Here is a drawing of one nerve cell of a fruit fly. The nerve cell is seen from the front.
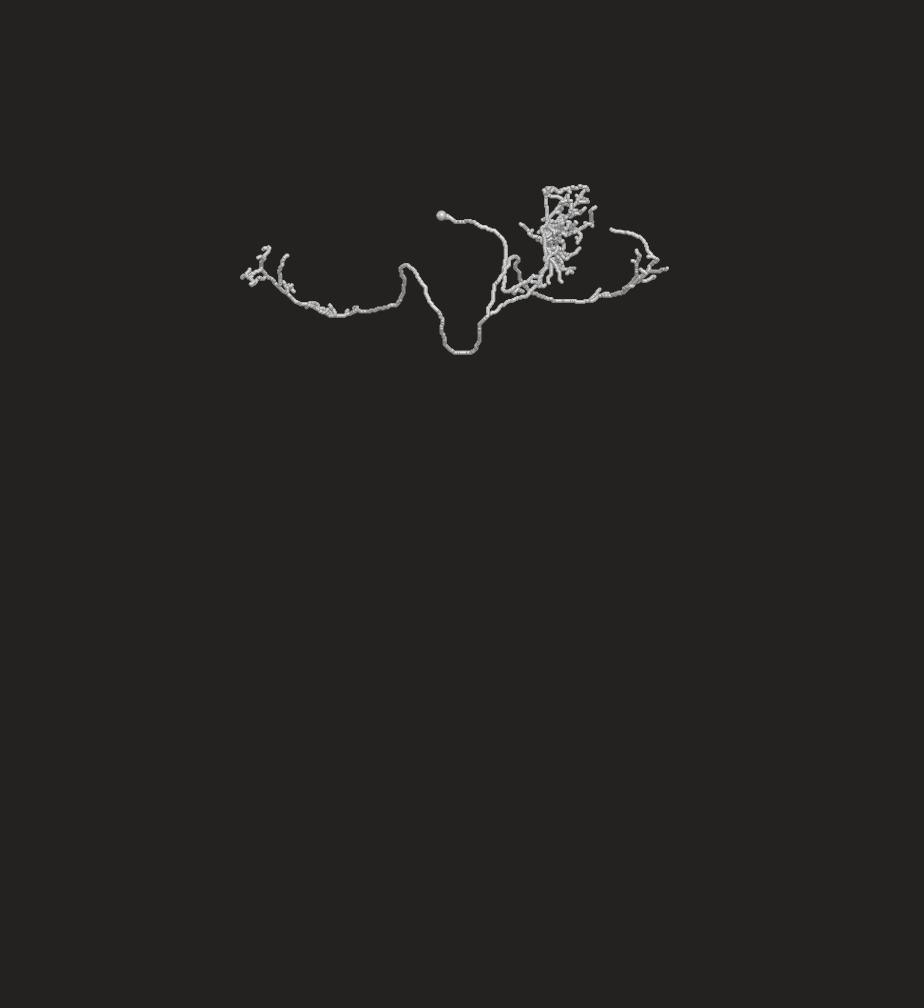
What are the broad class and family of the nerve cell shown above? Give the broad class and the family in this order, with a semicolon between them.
central-brain intrinsic neuron; hemilineage SMPad3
